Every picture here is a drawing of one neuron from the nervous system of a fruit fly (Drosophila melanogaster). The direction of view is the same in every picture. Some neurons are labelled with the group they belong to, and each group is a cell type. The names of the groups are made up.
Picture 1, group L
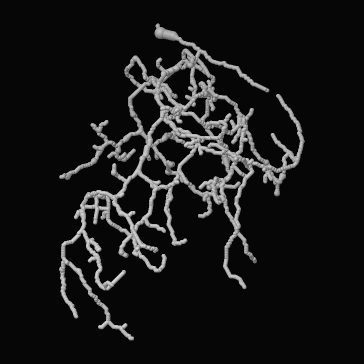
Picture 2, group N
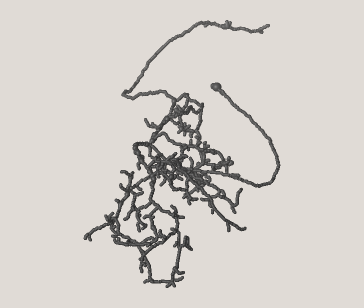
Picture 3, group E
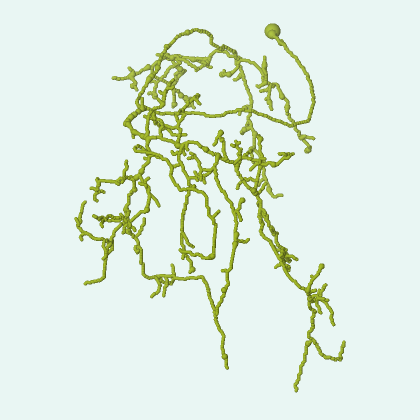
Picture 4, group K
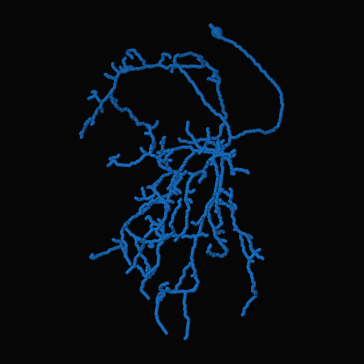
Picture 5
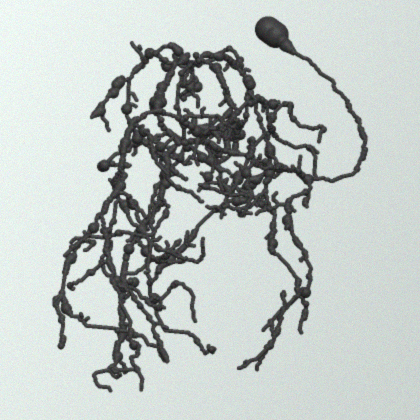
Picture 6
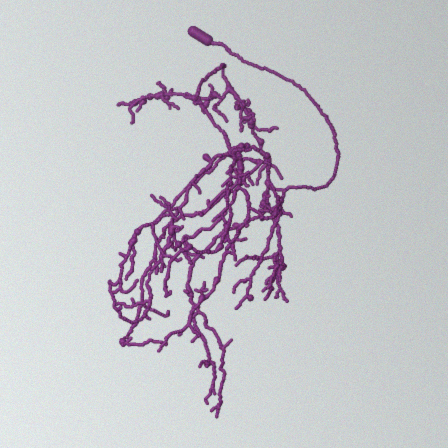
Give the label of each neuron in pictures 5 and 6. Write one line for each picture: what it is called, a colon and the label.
5: group L
6: group K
